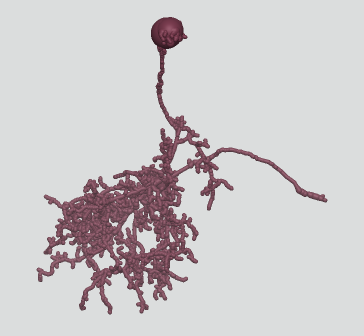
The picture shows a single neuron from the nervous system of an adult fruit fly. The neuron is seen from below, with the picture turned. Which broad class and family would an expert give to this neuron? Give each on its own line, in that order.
motor neuron of the nerve cord
hemilineage 03B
